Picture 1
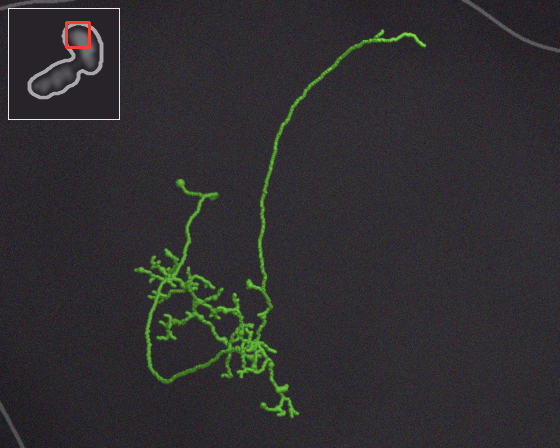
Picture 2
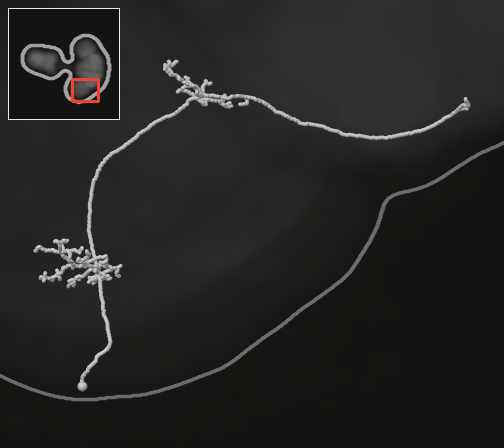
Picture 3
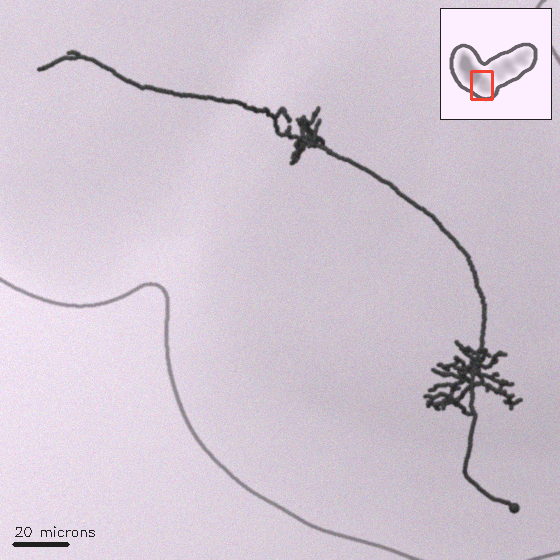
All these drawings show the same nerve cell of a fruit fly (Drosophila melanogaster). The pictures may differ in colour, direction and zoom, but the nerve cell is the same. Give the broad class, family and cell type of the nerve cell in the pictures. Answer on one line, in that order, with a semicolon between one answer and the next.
visual projection neuron; MeTu; MeTu4c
